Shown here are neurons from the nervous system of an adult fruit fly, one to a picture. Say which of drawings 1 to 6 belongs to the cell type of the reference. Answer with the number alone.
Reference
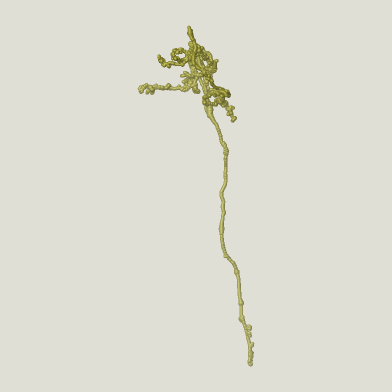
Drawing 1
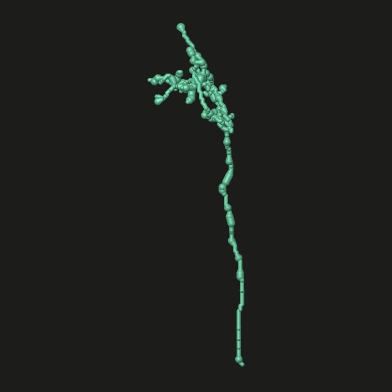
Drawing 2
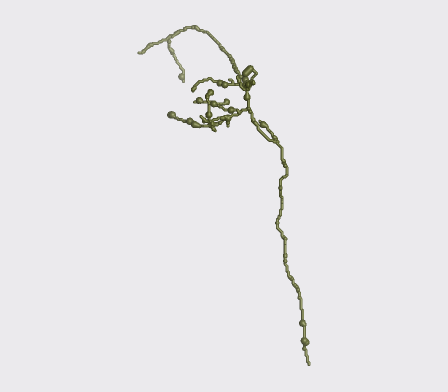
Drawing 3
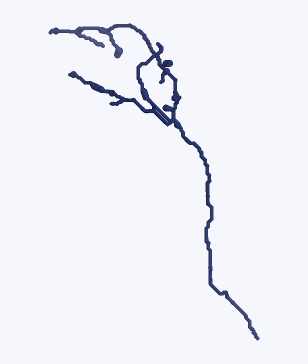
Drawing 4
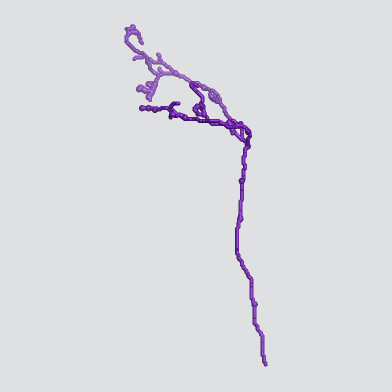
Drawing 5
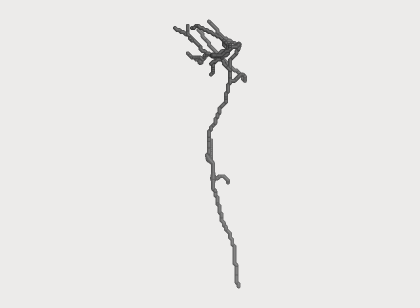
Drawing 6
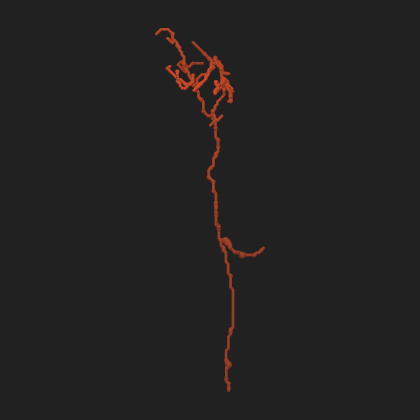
1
